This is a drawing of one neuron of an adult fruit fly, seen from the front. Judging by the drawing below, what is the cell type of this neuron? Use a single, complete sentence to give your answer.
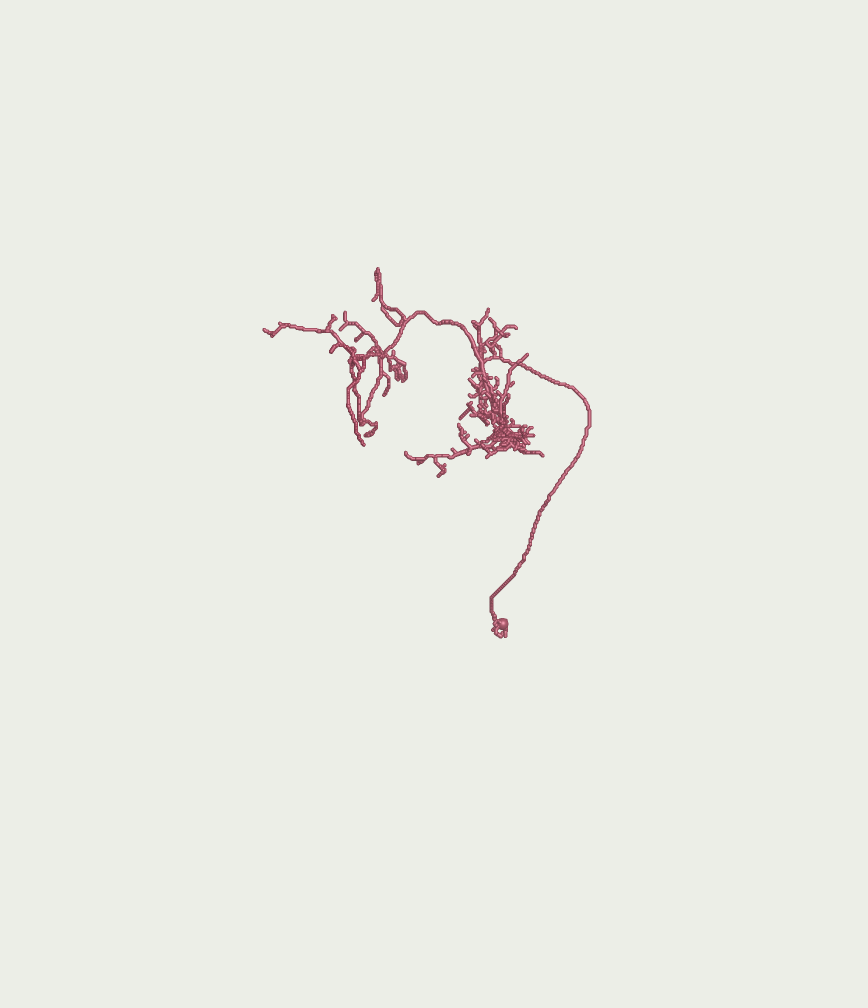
Classified by cell type, this neuron is IN06A065.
